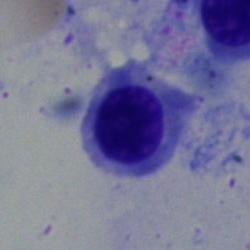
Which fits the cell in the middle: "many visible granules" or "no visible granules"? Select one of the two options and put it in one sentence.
Visible granules are absent from the cytoplasm of the cell.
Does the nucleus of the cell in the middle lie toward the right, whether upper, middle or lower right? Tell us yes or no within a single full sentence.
No, the nucleus sits toward the left, whether upper, middle or lower.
